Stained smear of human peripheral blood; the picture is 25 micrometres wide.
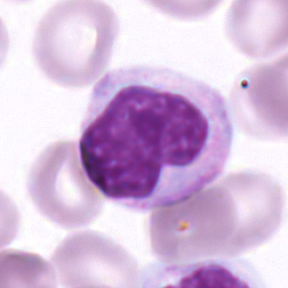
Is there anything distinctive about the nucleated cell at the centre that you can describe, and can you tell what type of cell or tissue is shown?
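There's a notch on the lower right of the nucleus, so it comes out kidney-shaped, about 11 by 10 micrometres. Around it sits a broad rim of pale greyish lilac cytoplasm, widest on the right, with faint, fine pinkish specks scattered through it. That's a metamyelocyte.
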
